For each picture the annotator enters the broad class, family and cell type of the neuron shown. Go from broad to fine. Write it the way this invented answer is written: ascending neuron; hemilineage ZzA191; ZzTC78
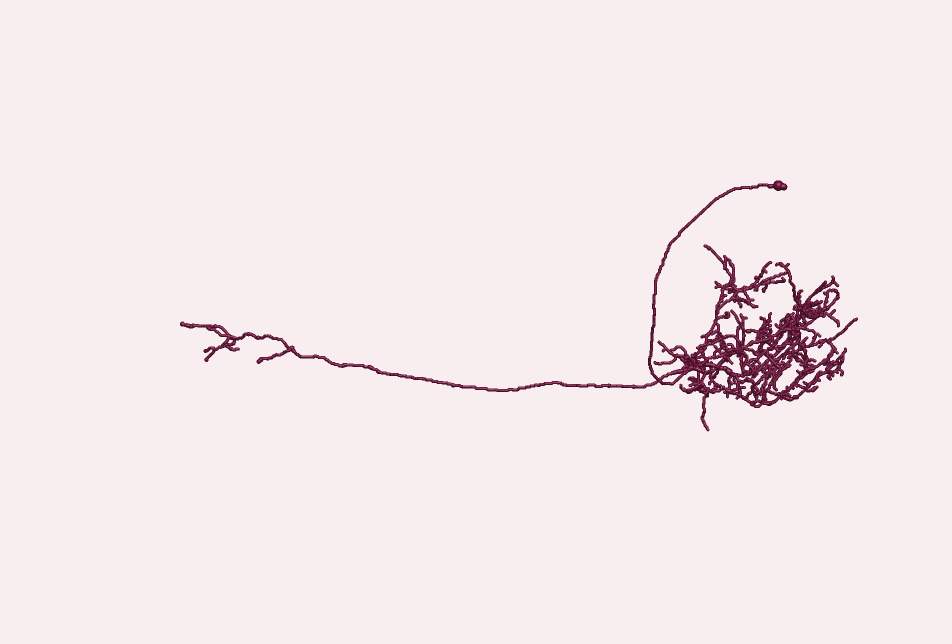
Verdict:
central-brain intrinsic neuron; hemilineage VLPa2; CB3513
